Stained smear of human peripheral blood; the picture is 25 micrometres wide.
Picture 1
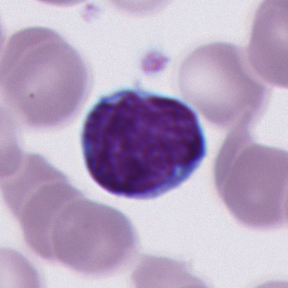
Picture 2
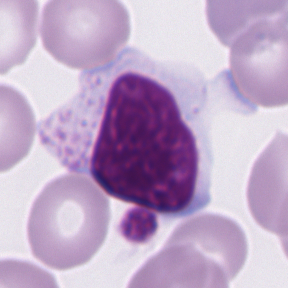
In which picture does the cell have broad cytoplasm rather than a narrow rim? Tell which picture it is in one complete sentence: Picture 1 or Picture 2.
Plentiful cytoplasm is found in the cell of picture 2.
